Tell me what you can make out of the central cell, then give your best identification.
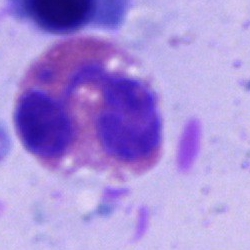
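Both nuclear lobes have dense, dark purple chromatin, and neither shows a visible nucleolus. Reddish-pink cytoplasm surrounds the lobes and lies between them, holding several small white clear spots, mostly between the lobes and near the upper edge. The cell is an eosinophil.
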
